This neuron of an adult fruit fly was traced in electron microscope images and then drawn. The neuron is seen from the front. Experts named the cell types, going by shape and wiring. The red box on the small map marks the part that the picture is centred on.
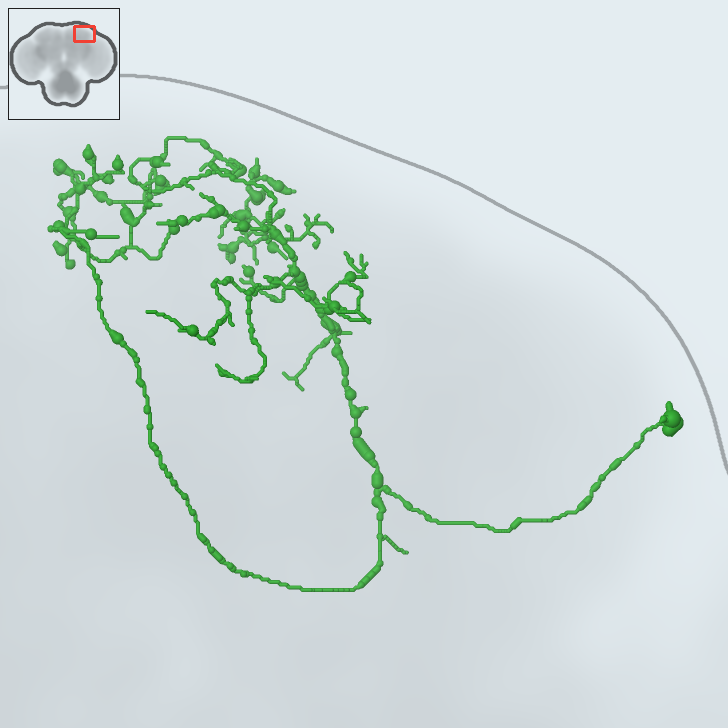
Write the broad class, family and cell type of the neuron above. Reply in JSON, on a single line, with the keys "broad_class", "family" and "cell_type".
{"broad_class": "central-brain intrinsic neuron", "family": "hemilineage SLPal1", "cell_type": "CB3789"}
